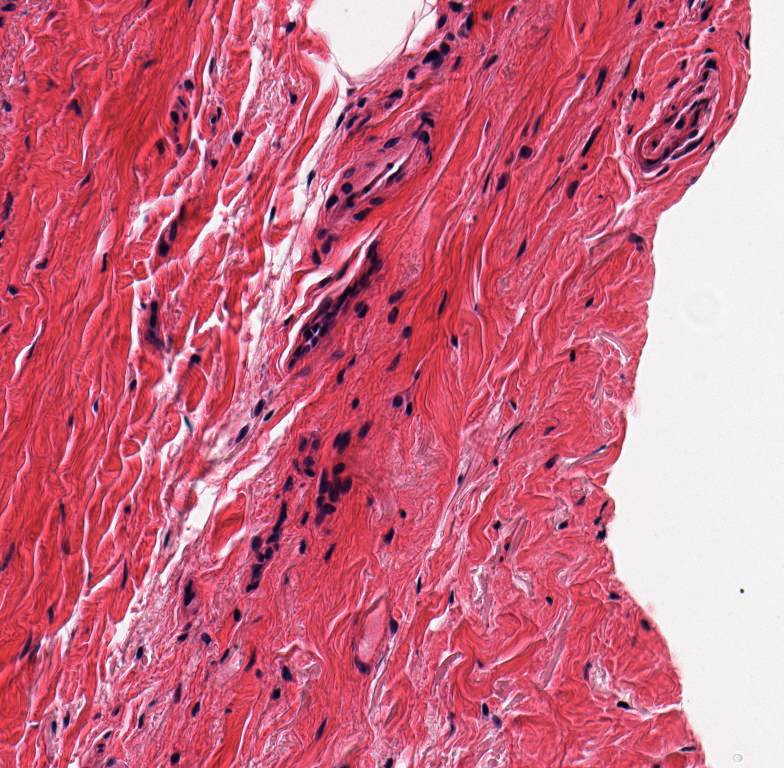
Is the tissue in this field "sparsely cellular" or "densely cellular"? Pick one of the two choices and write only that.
Sparsely cellular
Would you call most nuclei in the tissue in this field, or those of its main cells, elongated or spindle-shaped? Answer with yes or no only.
Yes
